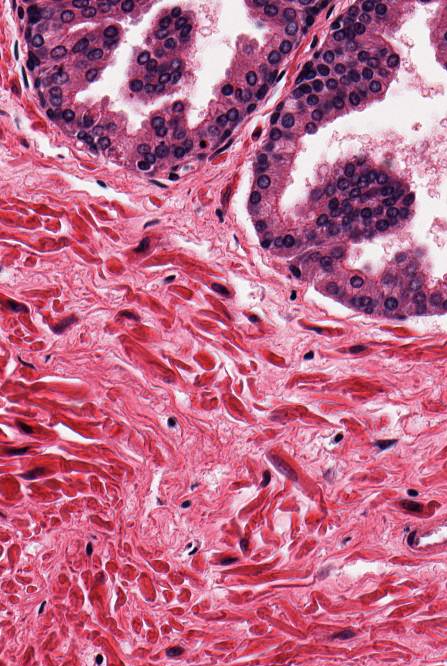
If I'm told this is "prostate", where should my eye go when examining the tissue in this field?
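The tissue in this field is prostate. Glandular epithelium takes up the upper part of the field, while stroma fills the lower two thirds. In that stroma, deep pink spindle-shaped smooth muscle cells form bundles running in many directions, with paler, loose, wispy fibrous tissue lying between them.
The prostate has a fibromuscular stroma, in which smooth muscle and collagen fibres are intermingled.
This mix of muscle bundles and intervening fibrous tissue in the lower field fits that stroma. The epithelial nuclei are round, dark and fairly uniform.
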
